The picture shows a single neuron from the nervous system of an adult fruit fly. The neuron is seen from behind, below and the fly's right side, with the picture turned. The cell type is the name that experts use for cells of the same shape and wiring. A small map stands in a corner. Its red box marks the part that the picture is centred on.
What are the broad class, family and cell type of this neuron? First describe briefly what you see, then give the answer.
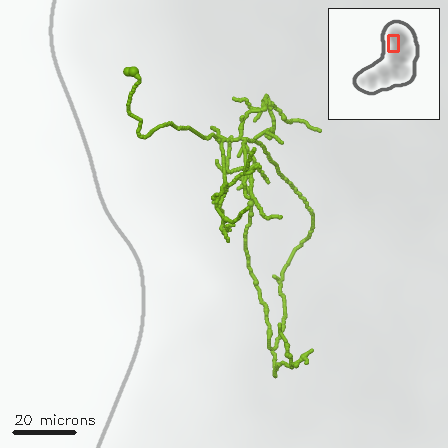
By the scale bar it is about 100 microns tall in this view. In this view it is taller than it is wide. Its broad class is central-brain intrinsic neuron. Its family is hemilineage CLp2. The cell type is CB2931.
